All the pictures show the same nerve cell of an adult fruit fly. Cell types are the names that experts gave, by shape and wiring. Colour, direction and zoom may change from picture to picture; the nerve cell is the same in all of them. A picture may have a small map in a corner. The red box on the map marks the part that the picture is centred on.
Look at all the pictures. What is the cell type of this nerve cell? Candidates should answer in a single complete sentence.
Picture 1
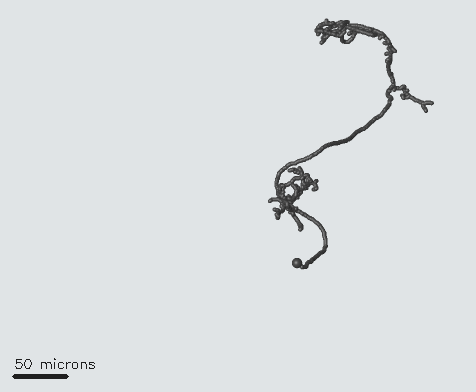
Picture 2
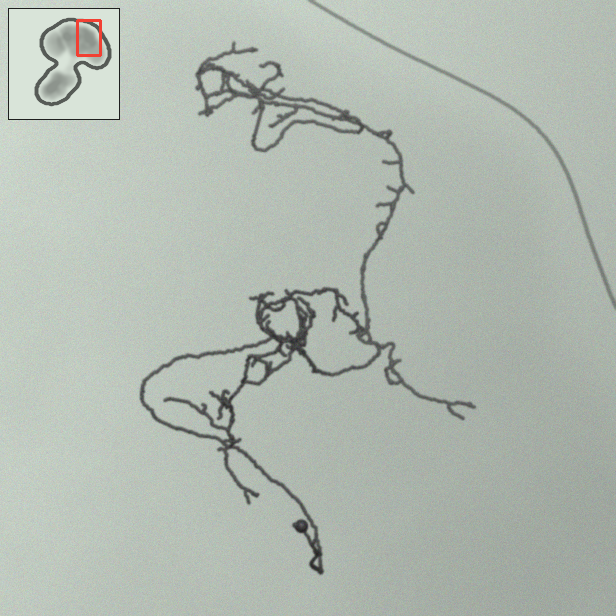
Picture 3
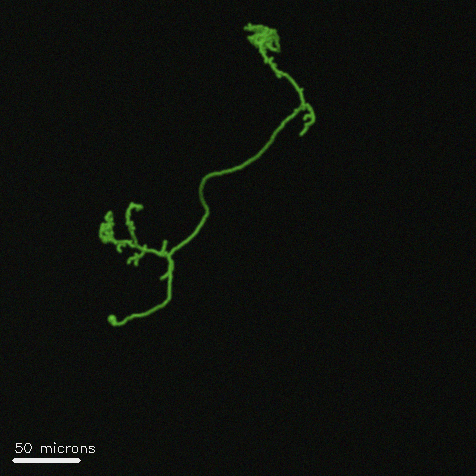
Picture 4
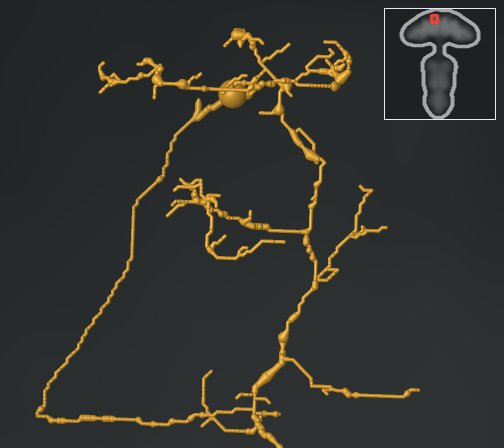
Cell type M_vPNml53 is what this nerve cell is.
